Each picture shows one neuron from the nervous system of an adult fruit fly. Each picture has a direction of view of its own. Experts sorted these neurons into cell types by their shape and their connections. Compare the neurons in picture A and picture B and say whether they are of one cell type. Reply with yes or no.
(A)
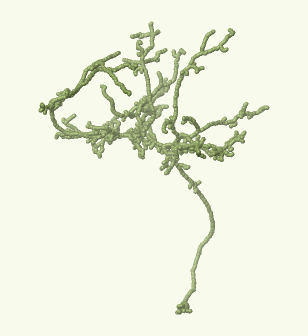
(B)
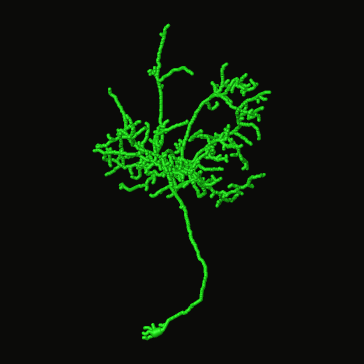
yes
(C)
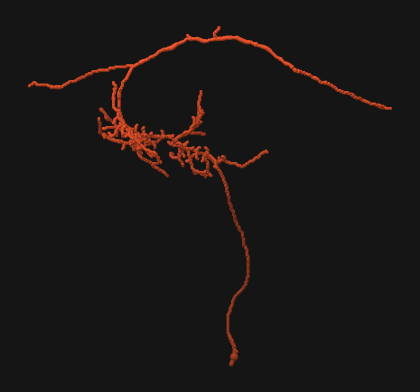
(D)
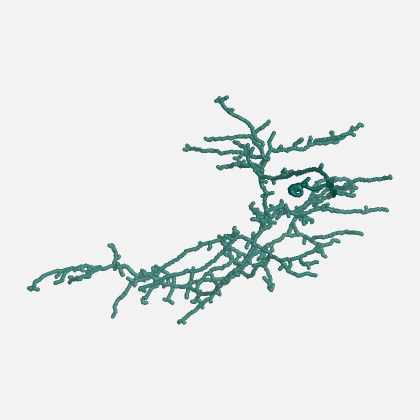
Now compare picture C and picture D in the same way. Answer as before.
no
